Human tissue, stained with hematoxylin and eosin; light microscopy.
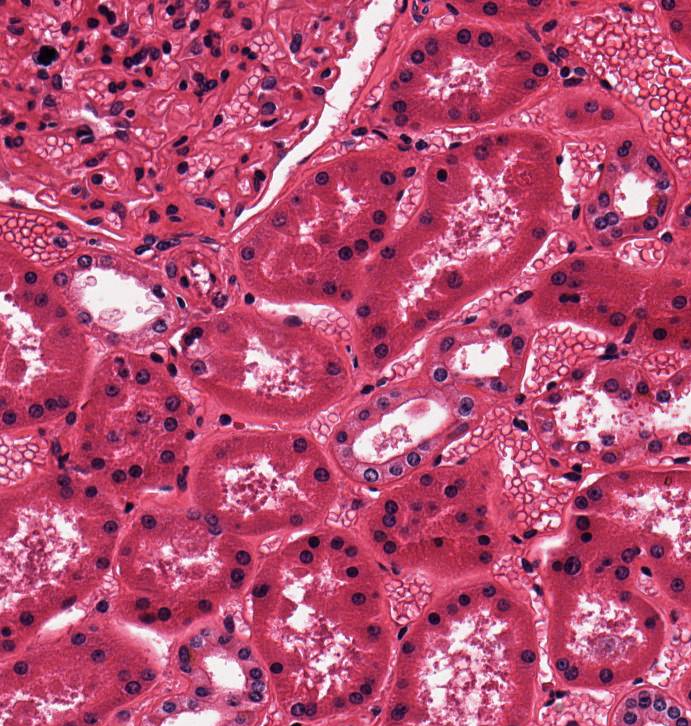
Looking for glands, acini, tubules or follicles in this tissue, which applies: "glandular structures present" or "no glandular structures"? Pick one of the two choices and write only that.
Glandular structures present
